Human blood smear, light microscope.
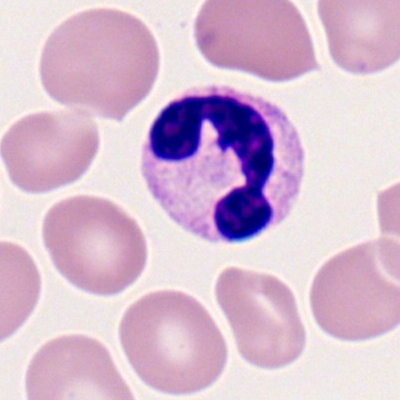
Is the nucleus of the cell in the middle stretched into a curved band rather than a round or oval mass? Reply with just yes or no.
Yes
